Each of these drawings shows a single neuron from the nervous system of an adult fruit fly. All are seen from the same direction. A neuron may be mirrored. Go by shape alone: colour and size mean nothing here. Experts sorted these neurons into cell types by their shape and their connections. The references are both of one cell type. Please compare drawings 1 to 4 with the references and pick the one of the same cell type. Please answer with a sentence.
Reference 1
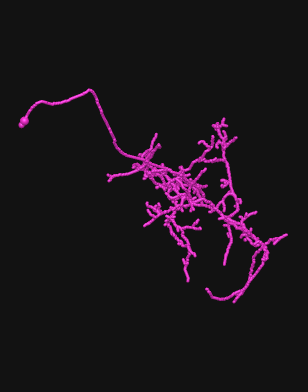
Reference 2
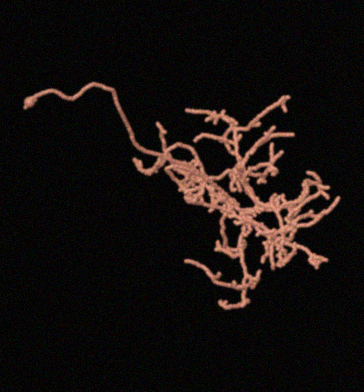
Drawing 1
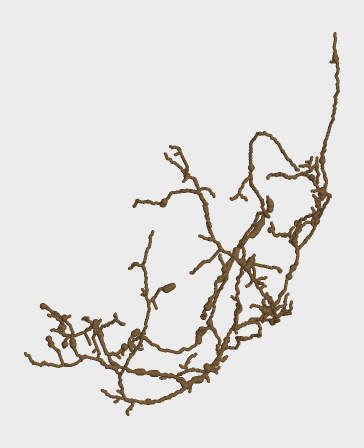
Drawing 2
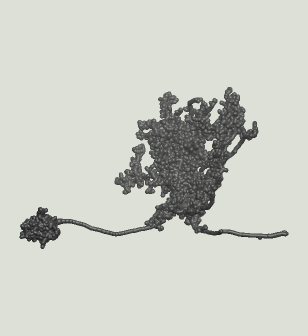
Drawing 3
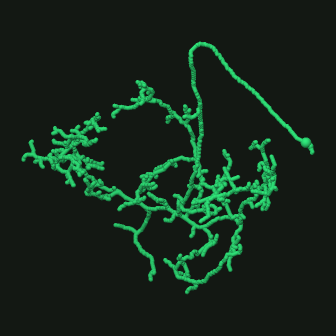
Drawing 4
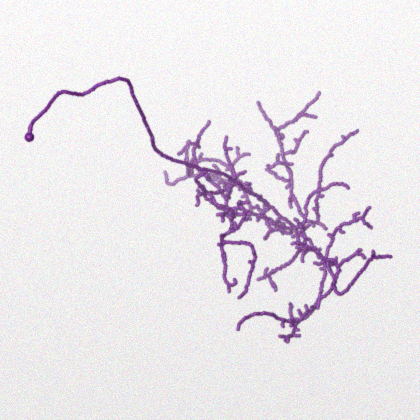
Drawing 4 shows a neuron of the same cell type.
